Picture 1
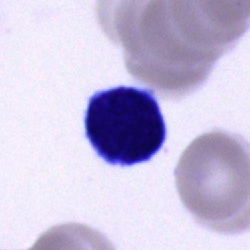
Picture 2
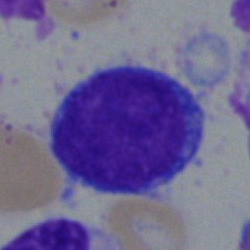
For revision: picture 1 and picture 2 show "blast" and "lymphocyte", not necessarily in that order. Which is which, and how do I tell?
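Picture 2 holds the blast, and picture 1 the lymphocyte. Compare the chromatin: in the lymphocyte it is dense and stains deep blue-violet throughout, while in the blast it looks finely granular, with small paler spots rather than coarse dark clumps.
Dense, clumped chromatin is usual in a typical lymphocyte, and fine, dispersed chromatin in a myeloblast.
Next, the cytoplasm: no distinct rim shows around the lymphocyte's dark nucleus, whereas the blast has a thin blue rim, mostly along its right edge. The blast's nucleus fills almost the whole cell.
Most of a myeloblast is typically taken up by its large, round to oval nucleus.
The outlines differ too: roughly round with a slightly uneven, faintly angular edge in picture 1, round to slightly oval and smooth in picture 2. The lymphocyte shows no nucleoli and no granules, and neither cell has visible vacuoles.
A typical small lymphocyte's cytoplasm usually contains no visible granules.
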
